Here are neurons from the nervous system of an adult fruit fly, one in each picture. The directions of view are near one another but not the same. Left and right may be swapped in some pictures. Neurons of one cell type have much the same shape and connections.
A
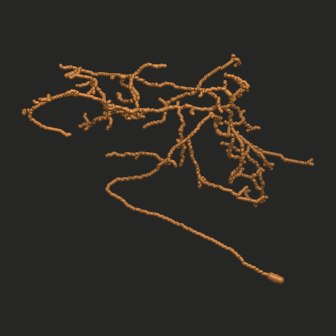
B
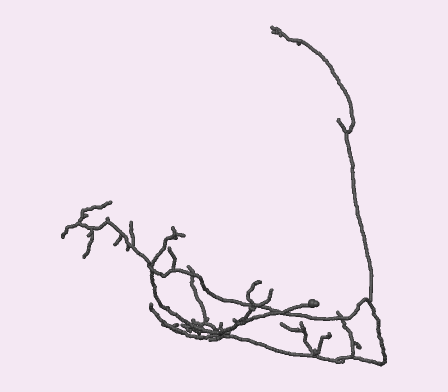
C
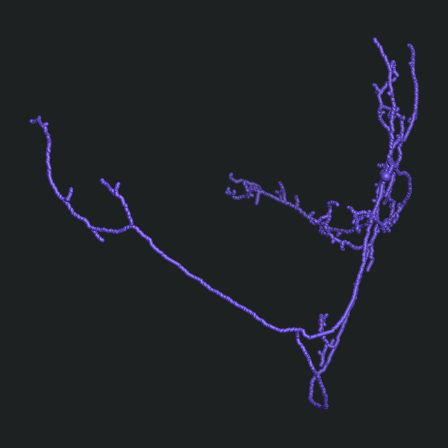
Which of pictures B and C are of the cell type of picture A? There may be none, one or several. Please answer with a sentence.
None of them is of the same cell type.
